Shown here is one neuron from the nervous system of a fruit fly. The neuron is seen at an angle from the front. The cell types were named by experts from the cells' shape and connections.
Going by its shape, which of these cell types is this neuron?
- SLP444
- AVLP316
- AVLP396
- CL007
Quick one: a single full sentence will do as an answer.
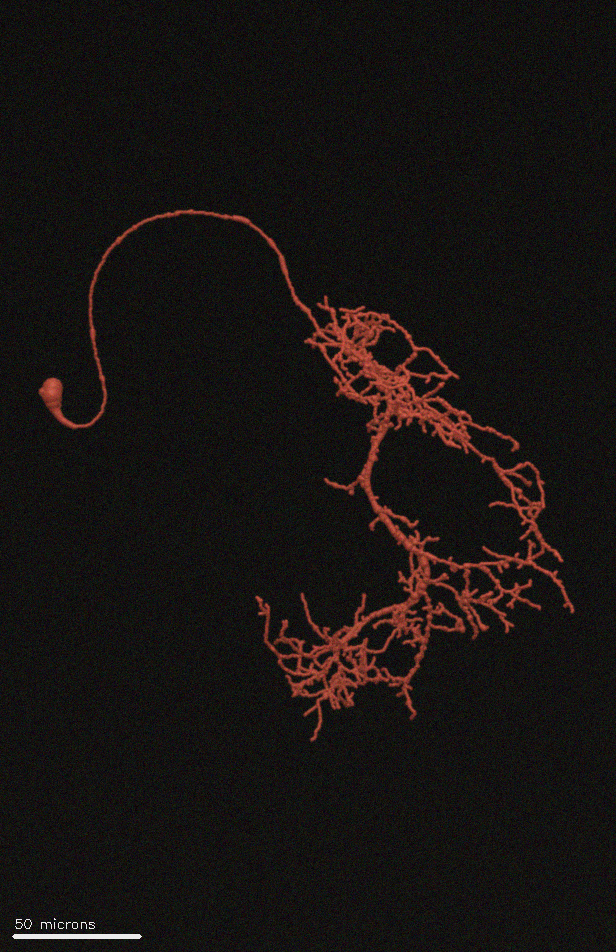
The cell type that this neuron has is CL007.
